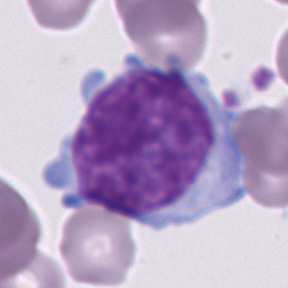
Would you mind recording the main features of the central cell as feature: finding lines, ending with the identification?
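Nuclear size: fills most of the cell
Nuclear shape: roughly round, with no indentation or lobes
Cytoplasm: pale blue
Granules: none seen
Identification: myeloblast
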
